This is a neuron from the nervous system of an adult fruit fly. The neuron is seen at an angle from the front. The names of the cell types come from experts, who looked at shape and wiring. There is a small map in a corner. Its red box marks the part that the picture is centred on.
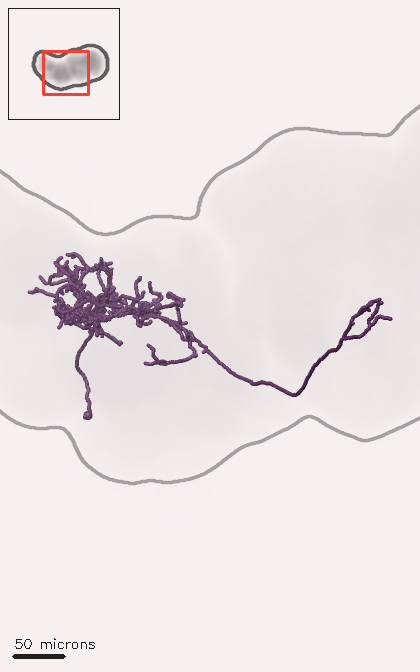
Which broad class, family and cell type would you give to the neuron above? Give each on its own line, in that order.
ascending neuron
hemilineage 06B
AN06B042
